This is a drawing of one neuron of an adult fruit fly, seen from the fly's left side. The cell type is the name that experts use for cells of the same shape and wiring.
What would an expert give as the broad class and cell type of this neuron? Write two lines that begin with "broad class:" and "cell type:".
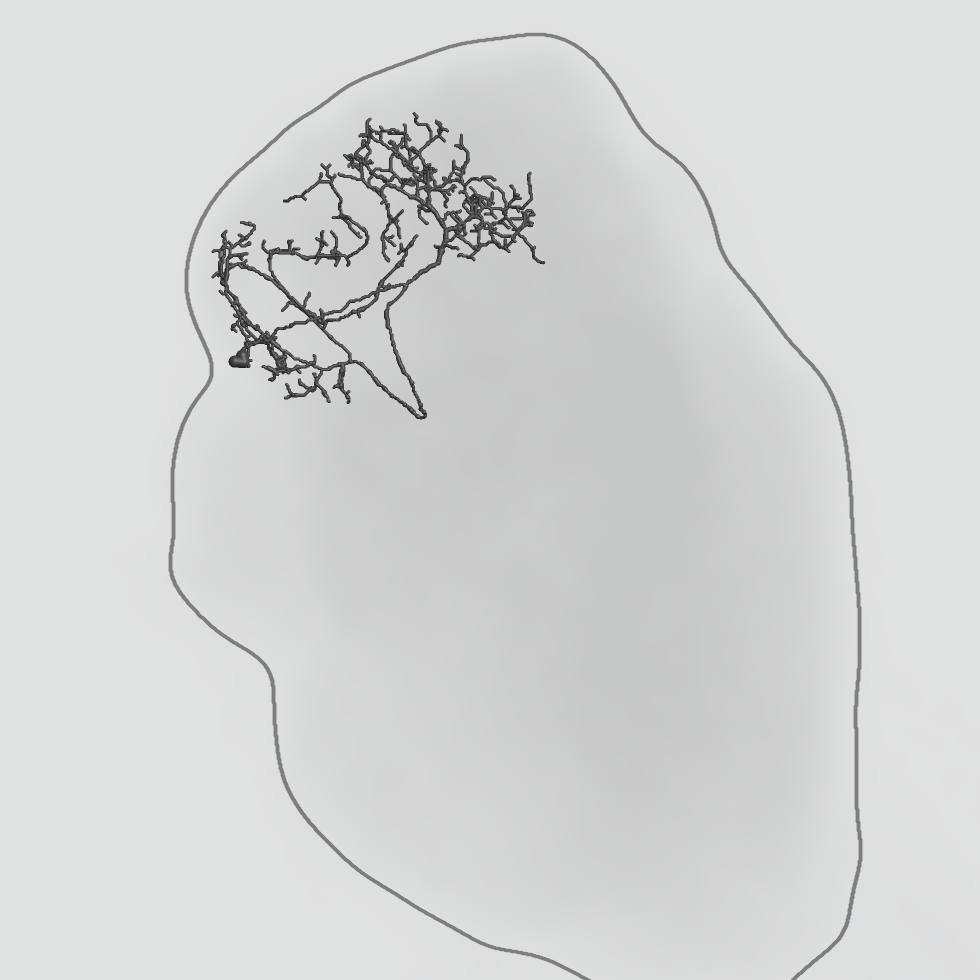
broad class: central-brain intrinsic neuron
cell type: SMP152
